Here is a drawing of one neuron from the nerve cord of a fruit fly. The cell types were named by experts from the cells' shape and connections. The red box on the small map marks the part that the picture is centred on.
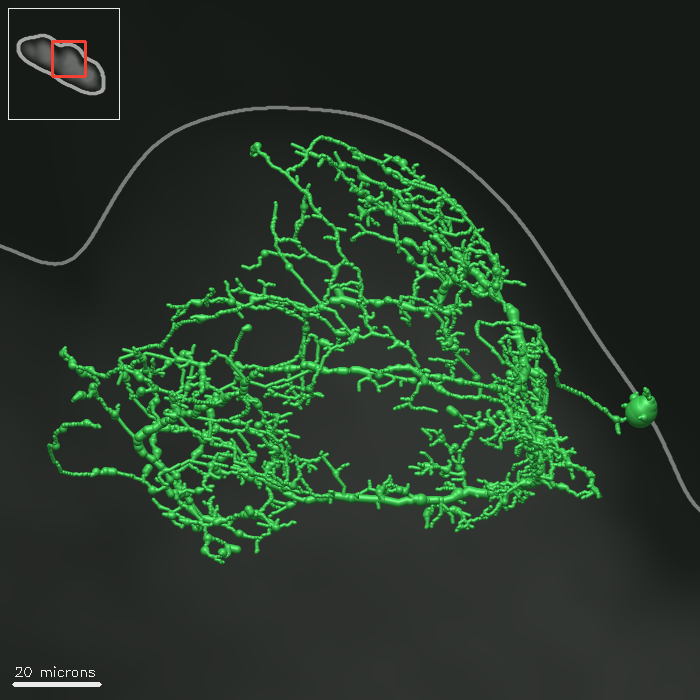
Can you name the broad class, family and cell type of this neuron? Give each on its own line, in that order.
nerve-cord intrinsic neuron
hemilineage 04B
IN04B008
